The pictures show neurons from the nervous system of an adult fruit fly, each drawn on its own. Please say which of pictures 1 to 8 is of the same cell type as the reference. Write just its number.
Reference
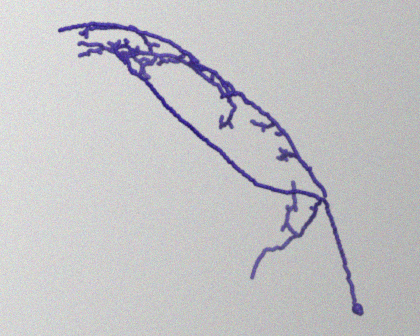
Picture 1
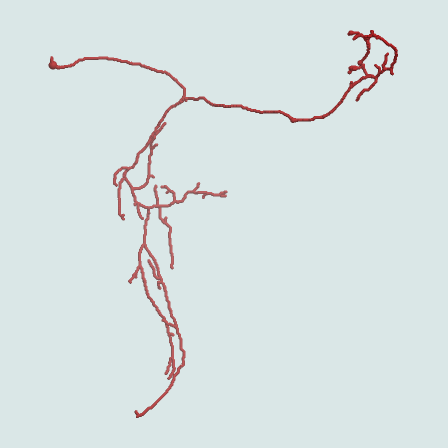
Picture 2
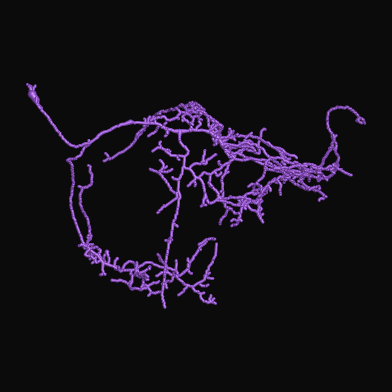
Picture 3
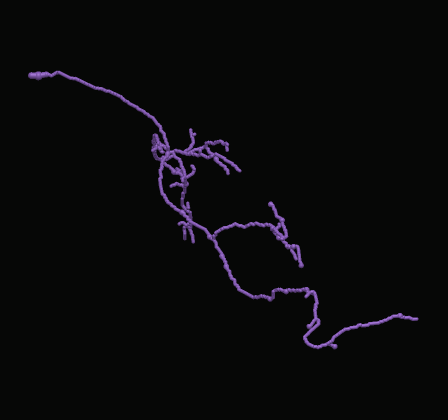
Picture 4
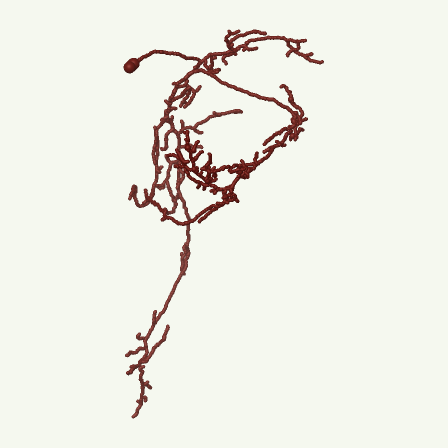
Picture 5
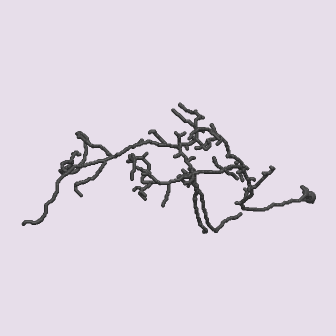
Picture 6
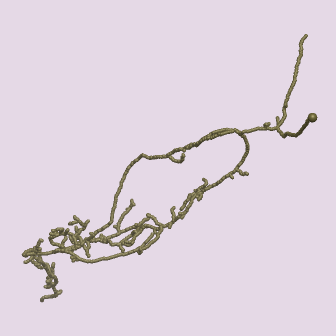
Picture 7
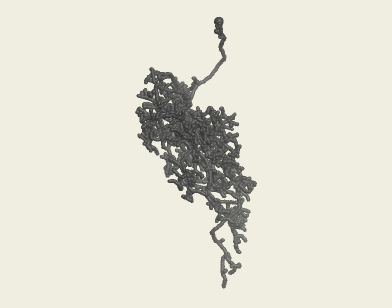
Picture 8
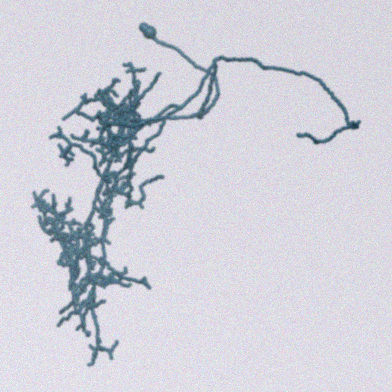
5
